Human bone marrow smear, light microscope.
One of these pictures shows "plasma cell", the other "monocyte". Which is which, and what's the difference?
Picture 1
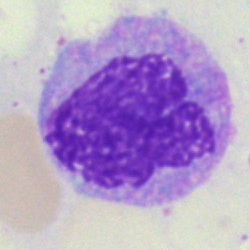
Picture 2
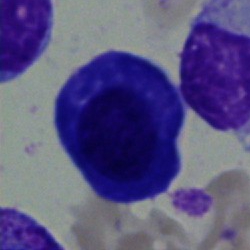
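Let's sort them out: the monocyte is in picture 1 and the plasma cell in picture 2. Look first at the nuclei: the monocyte's is irregular and folded, with an indentation on its right side, whereas the plasma cell's is stained very dark, almost uniformly, so little detail shows inside it.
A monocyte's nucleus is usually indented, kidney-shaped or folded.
Now the cytoplasm: the monocyte has a moderate rim of pale blue-grey, widest at the top, while the plasma cell's cytoplasm is a deep, intense blue. Neither cytoplasm holds much to see: there are no distinct vacuoles in the monocyte and no visible granules in the plasma cell.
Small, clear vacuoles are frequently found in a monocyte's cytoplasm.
Compare the outlines too: the monocyte is roughly round with a smooth, slightly uneven edge, and the plasma cell is rounded with a shallow notch on its lower right edge. Finally, a pale, unnucleated red cell lies beside the monocyte at the lower left, and a small purple fragment sits just beyond the plasma cell's lower right edge without touching it.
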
